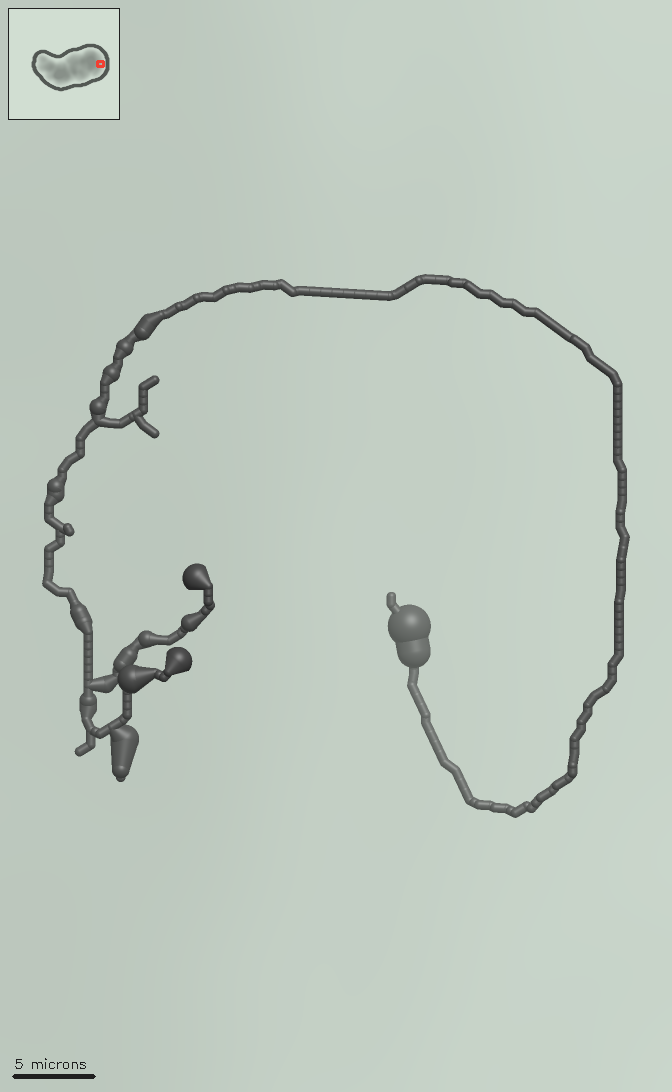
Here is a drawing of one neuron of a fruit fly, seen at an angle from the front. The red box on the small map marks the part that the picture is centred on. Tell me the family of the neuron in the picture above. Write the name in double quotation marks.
"Cm"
